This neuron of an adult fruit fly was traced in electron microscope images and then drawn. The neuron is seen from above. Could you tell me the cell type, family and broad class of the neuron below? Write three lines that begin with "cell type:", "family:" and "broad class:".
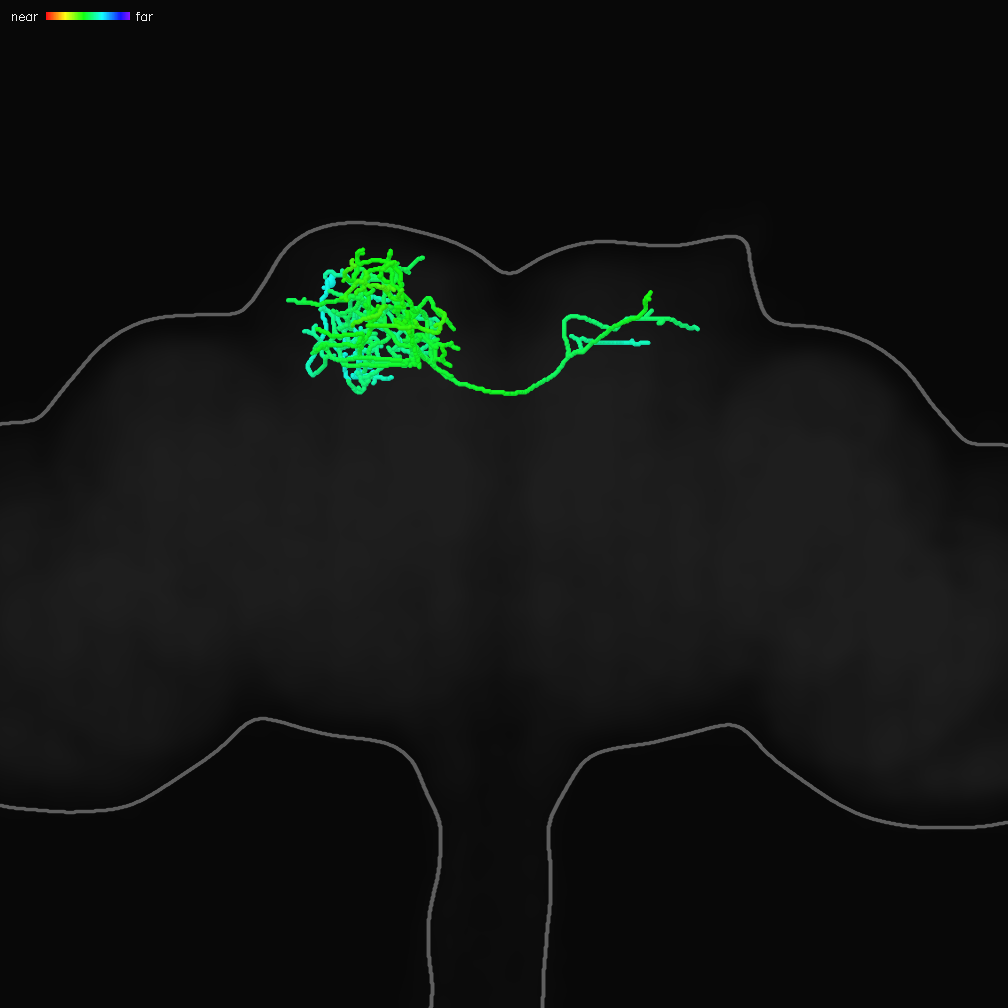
cell type: v2LN34C
family: hemilineage ALv2
broad class: central-brain intrinsic neuron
